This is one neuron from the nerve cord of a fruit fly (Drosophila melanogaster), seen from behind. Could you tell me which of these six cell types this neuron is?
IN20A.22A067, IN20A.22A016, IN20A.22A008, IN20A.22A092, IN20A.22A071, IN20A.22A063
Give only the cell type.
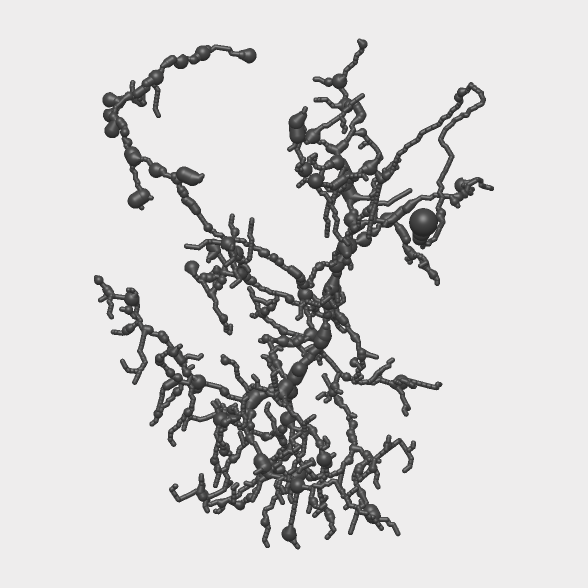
IN20A.22A067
